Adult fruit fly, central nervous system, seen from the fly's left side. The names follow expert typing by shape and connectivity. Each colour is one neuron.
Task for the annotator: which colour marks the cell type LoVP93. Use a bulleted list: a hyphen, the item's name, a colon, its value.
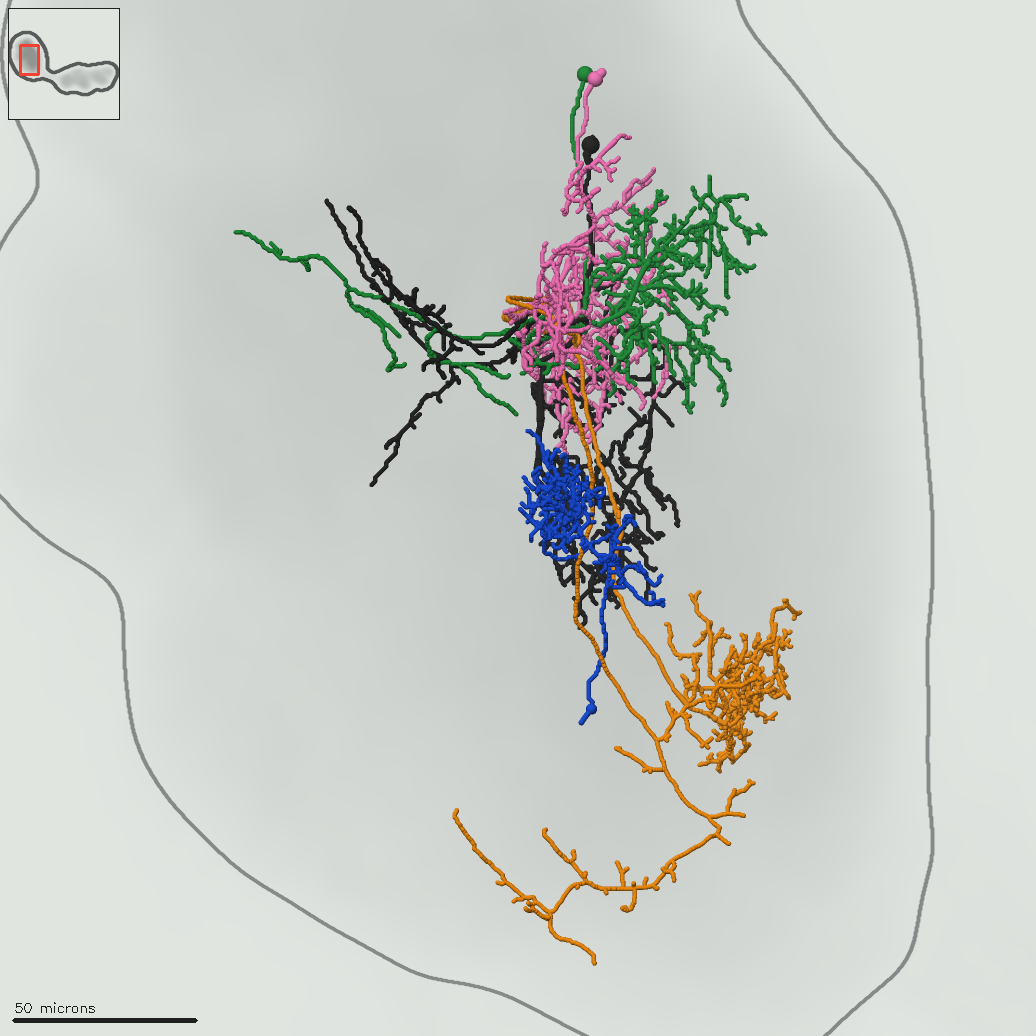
- colour: green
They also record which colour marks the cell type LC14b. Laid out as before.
- colour: orange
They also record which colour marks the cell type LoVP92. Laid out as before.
- colour: black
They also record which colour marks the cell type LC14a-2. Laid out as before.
- colour: pink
